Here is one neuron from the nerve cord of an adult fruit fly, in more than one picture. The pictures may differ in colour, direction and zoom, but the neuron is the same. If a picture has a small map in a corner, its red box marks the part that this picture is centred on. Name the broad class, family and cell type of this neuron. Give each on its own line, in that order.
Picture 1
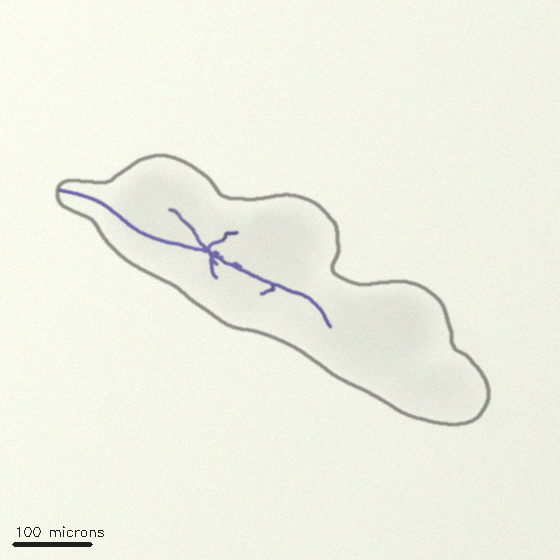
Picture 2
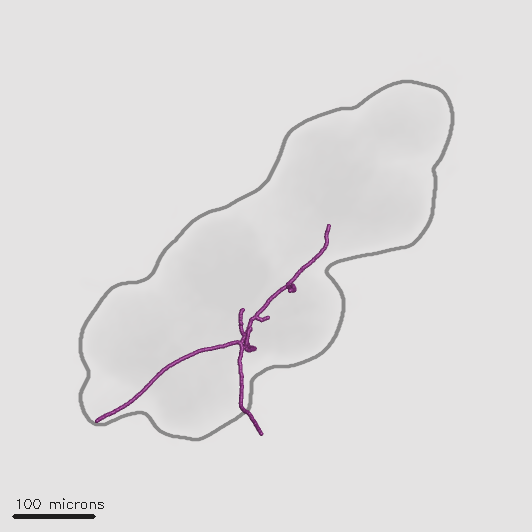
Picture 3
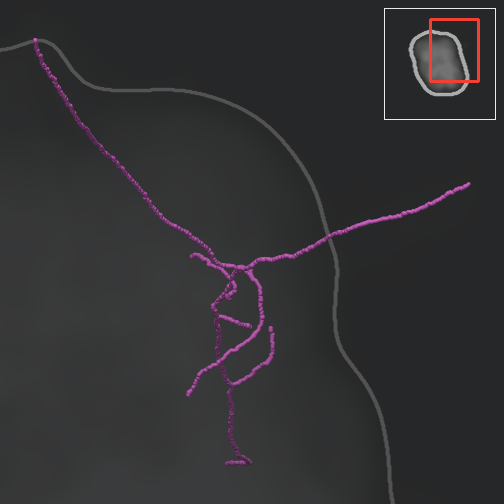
sensory neuron ascending to the brain
class mechanosensory proprioceptive
SApp13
